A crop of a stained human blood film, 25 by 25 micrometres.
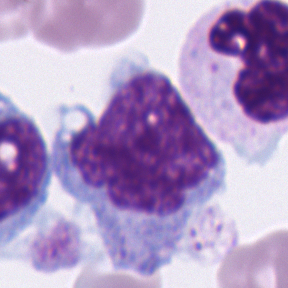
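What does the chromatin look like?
Dark purple and finely stippled, without large coarse blocks.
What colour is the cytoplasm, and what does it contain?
Pale greyish-blue, without coarse granules, with a single clear round vacuole at the upper-left edge of the cell.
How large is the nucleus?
About 12 micrometres across.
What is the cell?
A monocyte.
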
